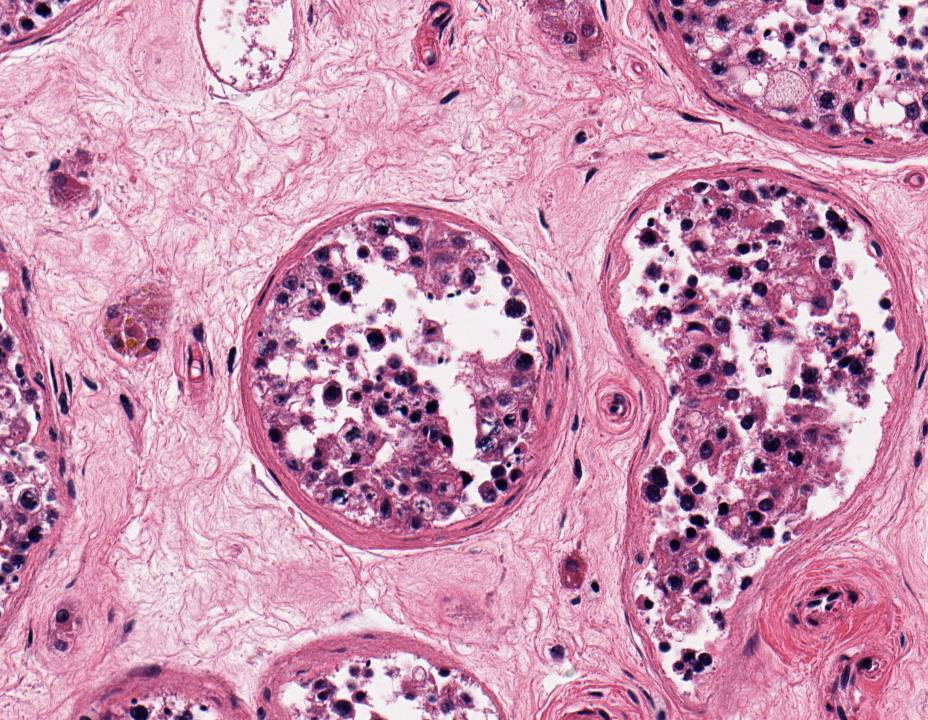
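Testis, haematoxylin and eosin. Each tubule has a thick, pink, concentrically layered wall with flattened spindle-shaped nuclei. Inside, many cells with dark, round, condensed nuclei lie loosely scattered, jumbled and discohesive, separated by irregular clear spaces rather than forming orderly layers along the wall. Left of the central tubule, a small cluster of cells with golden-brown granules sits in the connective tissue.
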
